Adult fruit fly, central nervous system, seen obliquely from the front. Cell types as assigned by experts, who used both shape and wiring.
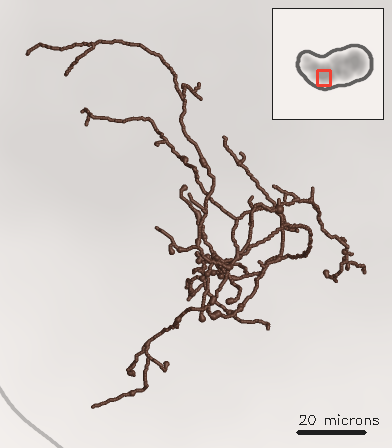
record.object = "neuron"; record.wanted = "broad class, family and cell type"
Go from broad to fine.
nerve-cord intrinsic neuron; hemilineage 09A; IN09A069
